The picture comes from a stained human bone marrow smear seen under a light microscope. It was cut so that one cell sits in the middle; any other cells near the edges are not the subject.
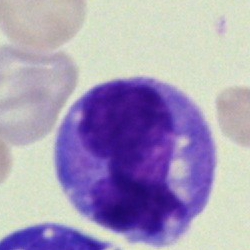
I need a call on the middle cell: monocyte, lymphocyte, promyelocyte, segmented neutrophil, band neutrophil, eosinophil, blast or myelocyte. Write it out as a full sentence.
At the crop's centre, the cell is a monocyte.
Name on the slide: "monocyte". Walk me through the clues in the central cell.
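Looking at this cell, the nucleus takes up most of it, and its chromatin is dark purple, clumped here and there. On the right side of the cytoplasm I can make out several small clear vacuoles, and I find no coarse granules anywhere in it.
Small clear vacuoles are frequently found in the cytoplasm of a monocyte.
So those vacuoles go along with the name monocyte.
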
